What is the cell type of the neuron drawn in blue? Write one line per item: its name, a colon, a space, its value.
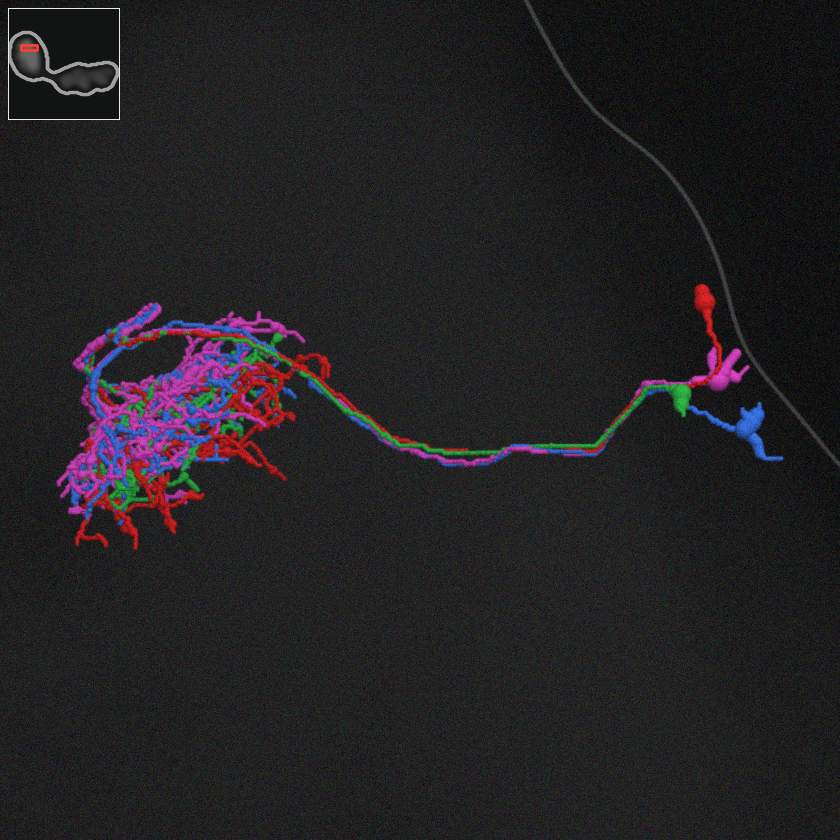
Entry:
cell type: FB7D_a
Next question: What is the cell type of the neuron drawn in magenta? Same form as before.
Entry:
cell type: FB7J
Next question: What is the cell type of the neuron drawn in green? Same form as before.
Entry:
cell type: FB7D_b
